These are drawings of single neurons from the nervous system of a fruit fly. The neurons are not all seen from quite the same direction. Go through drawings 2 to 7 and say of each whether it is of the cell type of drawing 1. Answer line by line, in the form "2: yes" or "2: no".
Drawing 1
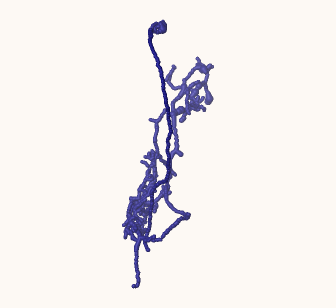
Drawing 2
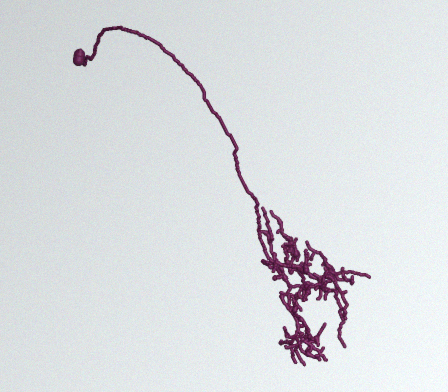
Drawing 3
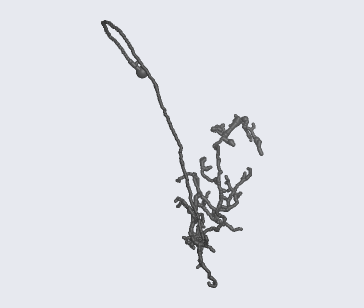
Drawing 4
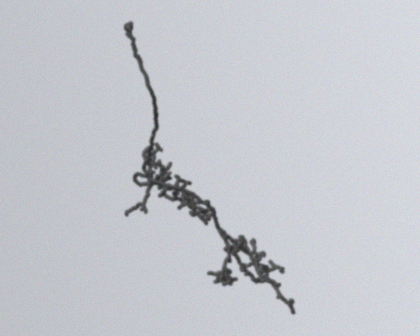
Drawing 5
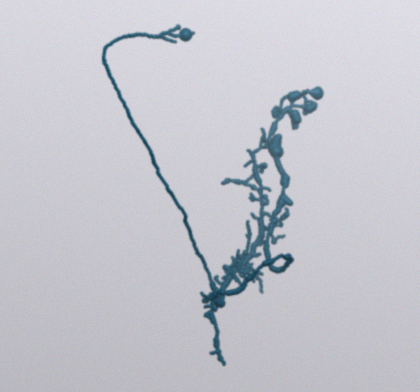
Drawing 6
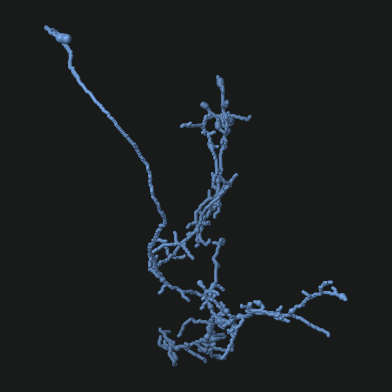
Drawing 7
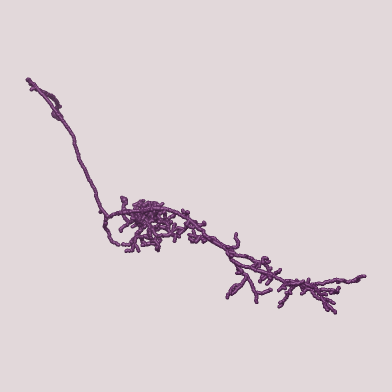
2: no
3: yes
4: no
5: yes
6: no
7: no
